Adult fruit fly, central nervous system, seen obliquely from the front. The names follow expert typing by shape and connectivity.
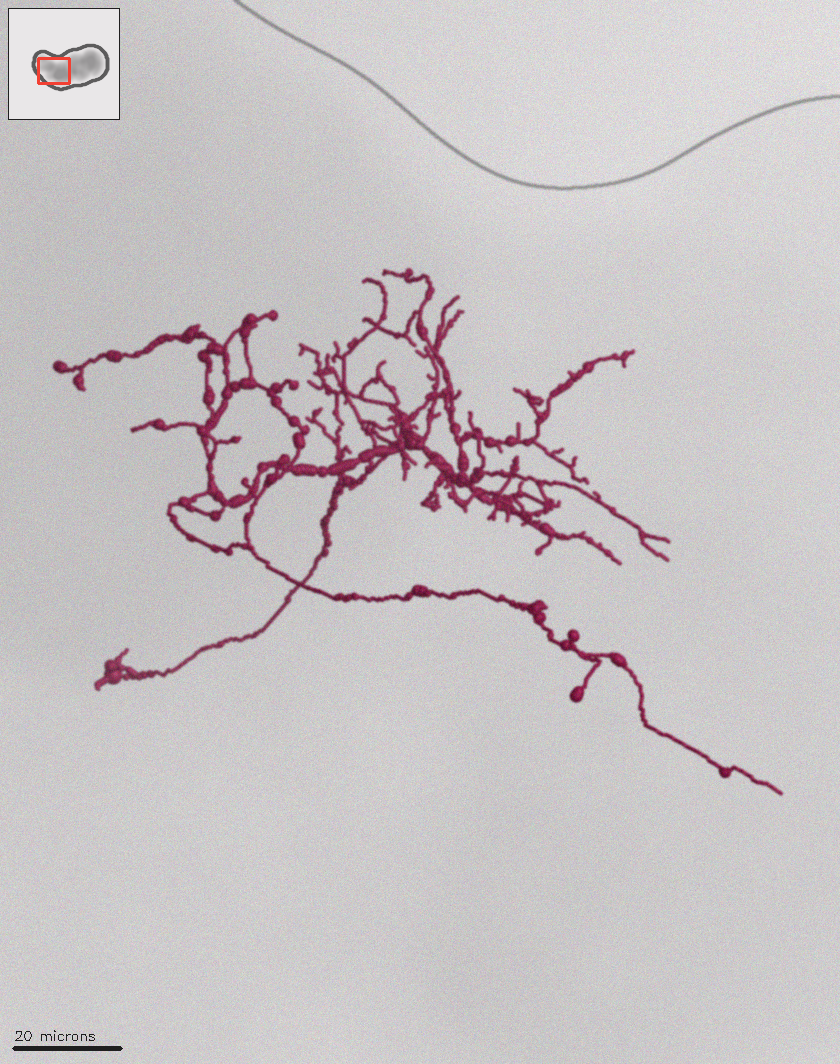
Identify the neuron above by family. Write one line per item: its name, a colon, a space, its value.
family: hemilineage 07B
